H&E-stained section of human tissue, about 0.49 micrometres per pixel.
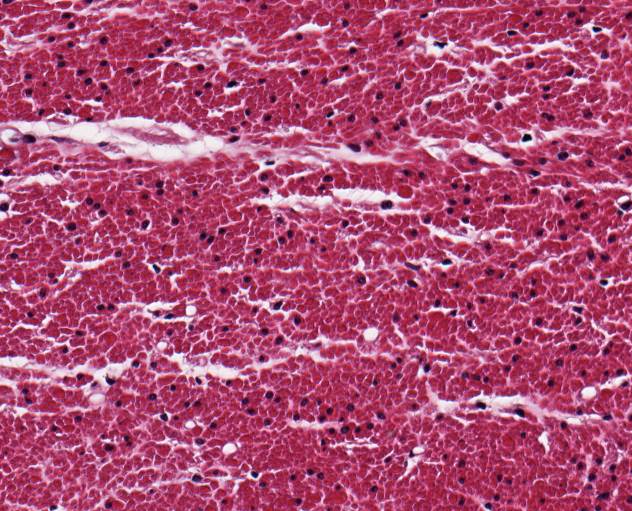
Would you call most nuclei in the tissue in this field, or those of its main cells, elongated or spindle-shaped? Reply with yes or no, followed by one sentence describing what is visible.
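No. The nuclei appear mostly round rather than elongated.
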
